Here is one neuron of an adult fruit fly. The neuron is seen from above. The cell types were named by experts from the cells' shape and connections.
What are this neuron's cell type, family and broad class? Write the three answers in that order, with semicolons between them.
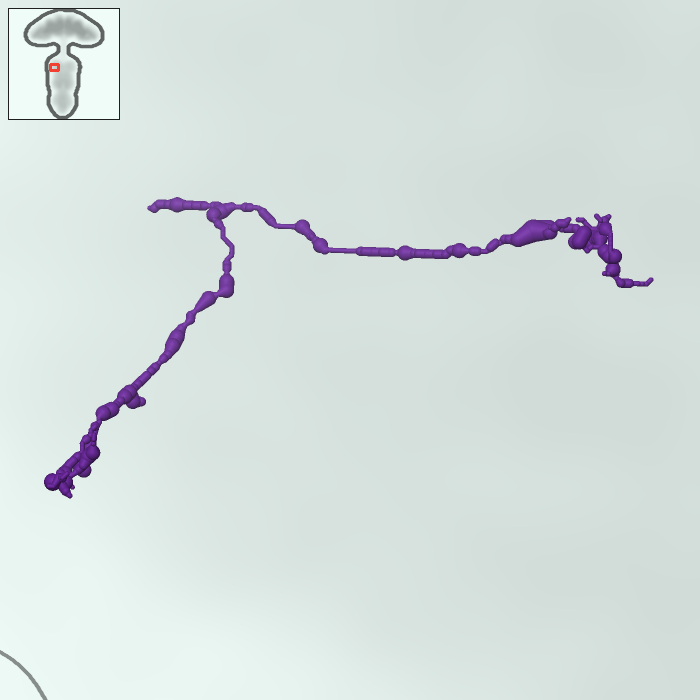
SNpp39; class mechanosensory proprioceptive; sensory neuron entering the nerve cord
